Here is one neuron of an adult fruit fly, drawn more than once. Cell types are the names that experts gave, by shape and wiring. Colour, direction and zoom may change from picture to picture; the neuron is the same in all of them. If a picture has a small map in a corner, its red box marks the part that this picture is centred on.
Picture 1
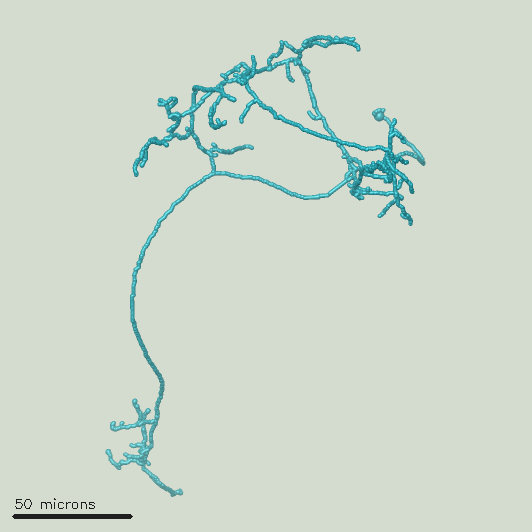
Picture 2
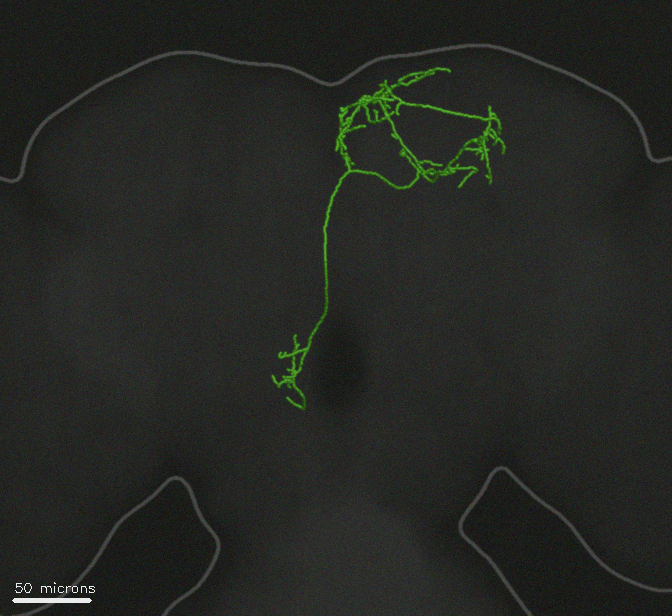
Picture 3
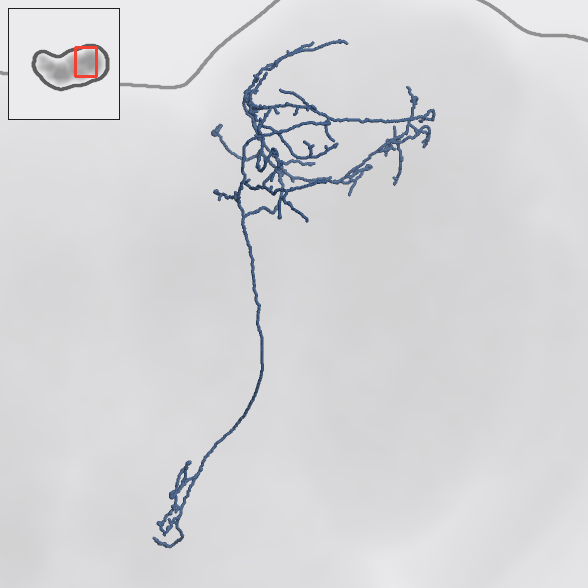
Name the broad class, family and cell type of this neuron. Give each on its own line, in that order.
central-brain intrinsic neuron
hemilineage SMPpv1
SMP721m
